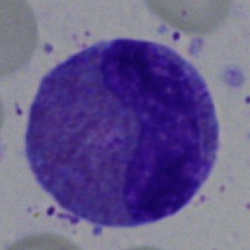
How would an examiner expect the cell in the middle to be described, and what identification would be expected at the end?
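Starting with the layout, a curved boundary runs from top to bottom and splits the cell into two zones. Next, the colour: the right-hand zone stains a darker blue than the left-hand zone. Then the texture: the left-hand zone is finely mottled purple, while the darker right-hand zone has small pale dots scattered through it. The cell is an eosinophil.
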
